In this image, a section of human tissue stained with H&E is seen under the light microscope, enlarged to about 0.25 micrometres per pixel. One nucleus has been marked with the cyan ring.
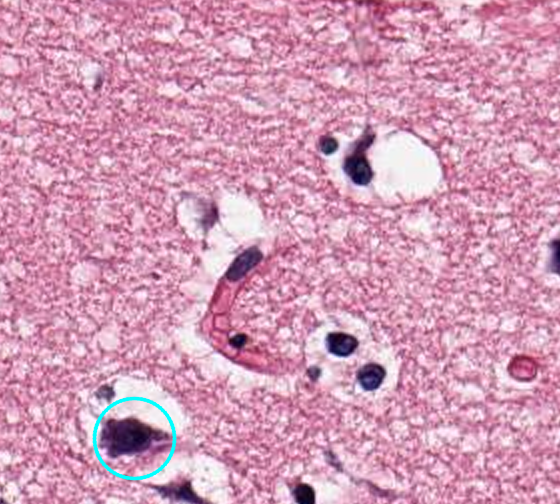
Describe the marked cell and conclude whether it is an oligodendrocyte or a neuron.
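The cell body is angular, roughly triangular, and tapers into a thin pinkish process running to the right. It is larger and more irregular in outline than the small round dark nuclei elsewhere in the field. A small dark nucleus sits at the upper-left edge of the same clear space. The marked cell is a neuron.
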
